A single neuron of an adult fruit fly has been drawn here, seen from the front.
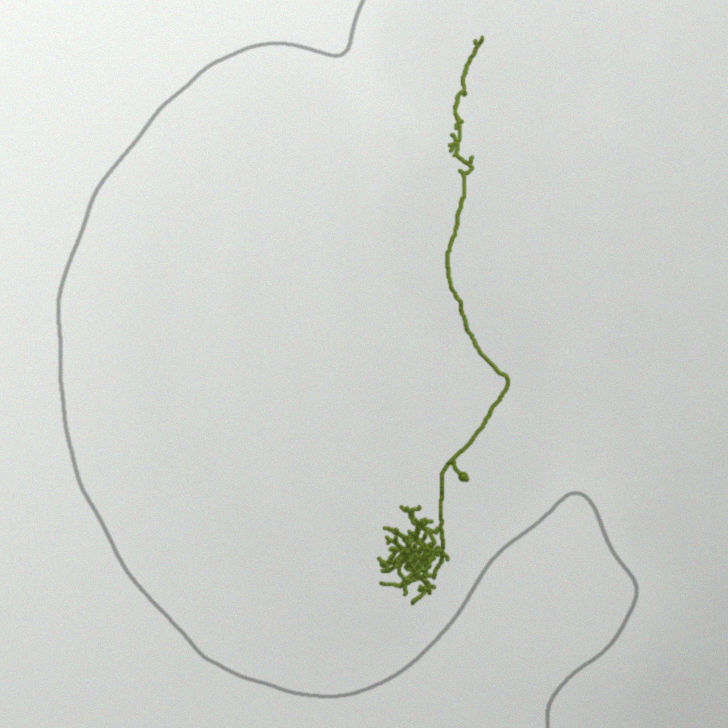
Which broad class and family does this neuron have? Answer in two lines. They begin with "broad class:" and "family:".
broad class: visual projection neuron
family: MeVP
